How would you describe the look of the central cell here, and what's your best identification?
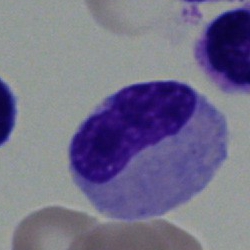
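Oval cell, smooth outline. Nucleus elongated, bean-shaped, lying against upper-left side. Chromatin dark purple, coarsely clumped, small paler spots between clumps. No distinct nucleolus. Name: band neutrophil.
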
